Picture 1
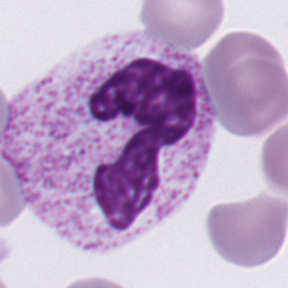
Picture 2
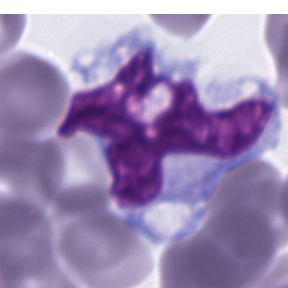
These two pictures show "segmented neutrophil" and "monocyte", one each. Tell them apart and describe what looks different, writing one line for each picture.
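In picture 1 we see a segmented neutrophil: Many small pink-violet granules are spread evenly through the whole cytoplasm.
In picture 2 we see a monocyte: No distinct granules are seen in the cytoplasm.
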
